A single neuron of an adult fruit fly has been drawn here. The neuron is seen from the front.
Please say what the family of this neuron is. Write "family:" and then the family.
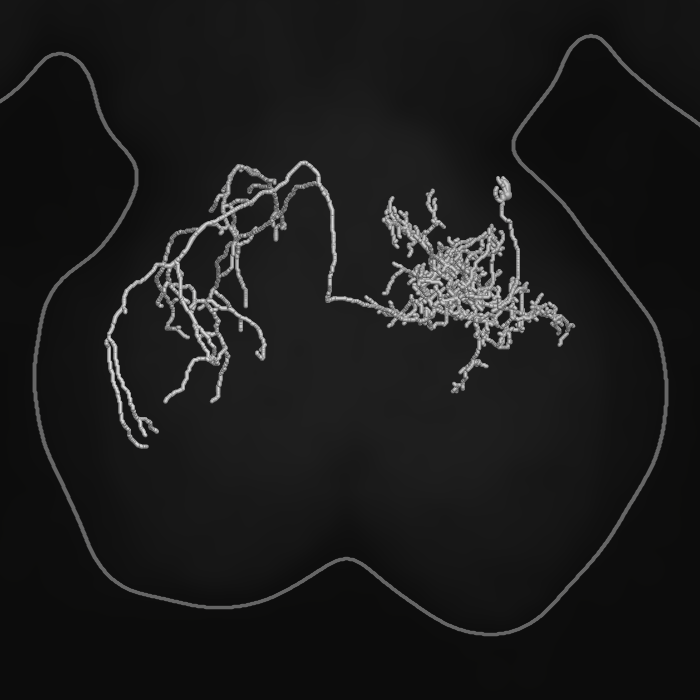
family: hemilineage 18B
